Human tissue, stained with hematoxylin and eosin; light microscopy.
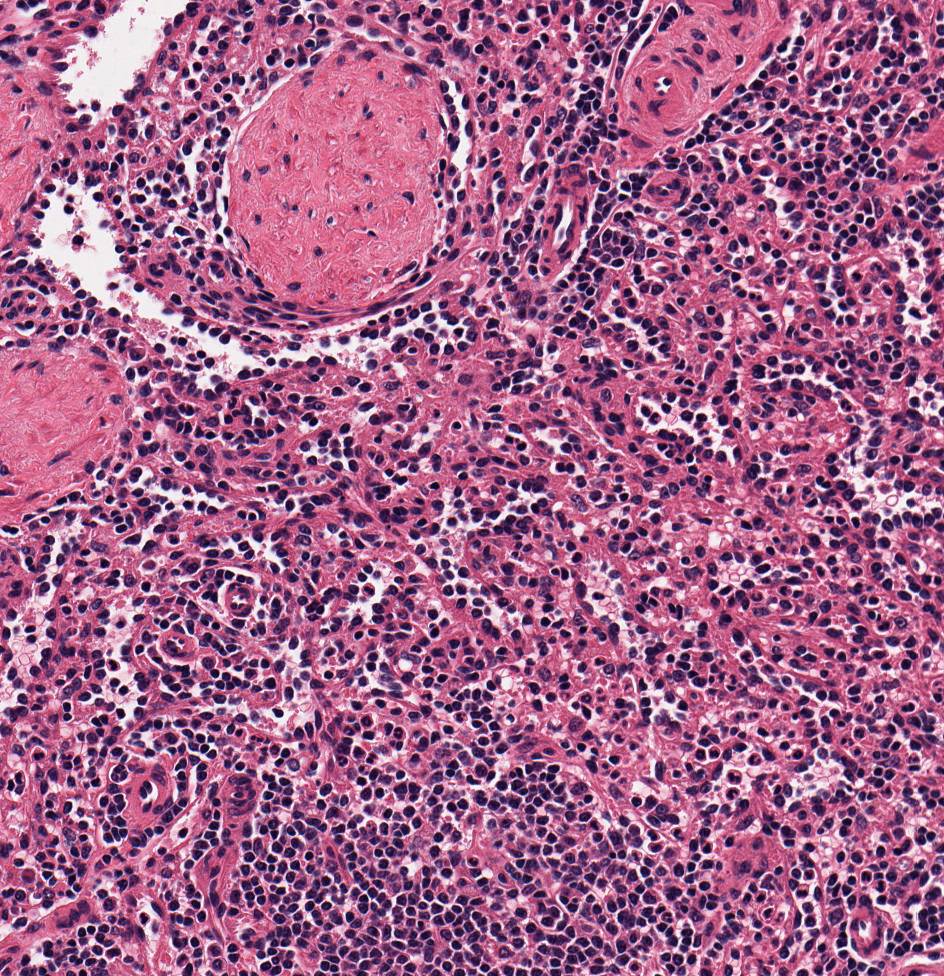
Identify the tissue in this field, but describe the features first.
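Small vessels with thick, concentrically layered pink walls and narrow lumens lie scattered through the field, one prominent near the top edge right of centre. In the right-hand part, clusters of larger cells with pale, finely vacuolated cytoplasm sit among the lymphocytes. This tissue is spleen.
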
